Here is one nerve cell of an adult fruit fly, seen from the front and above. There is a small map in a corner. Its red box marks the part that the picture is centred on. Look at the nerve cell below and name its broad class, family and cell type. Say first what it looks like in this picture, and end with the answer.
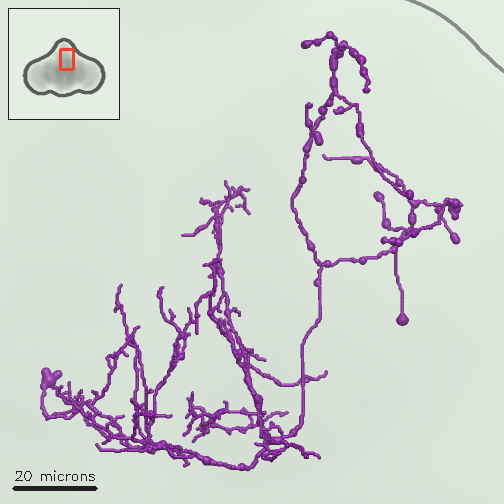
The cell body is at the lower left of the picture. From top to bottom in the picture it spans about 110 microns. Dozens of branch ends can be seen. This is a nerve-cord intrinsic neuron. Its family is hemilineage 14A. Its cell type is IN14A025.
